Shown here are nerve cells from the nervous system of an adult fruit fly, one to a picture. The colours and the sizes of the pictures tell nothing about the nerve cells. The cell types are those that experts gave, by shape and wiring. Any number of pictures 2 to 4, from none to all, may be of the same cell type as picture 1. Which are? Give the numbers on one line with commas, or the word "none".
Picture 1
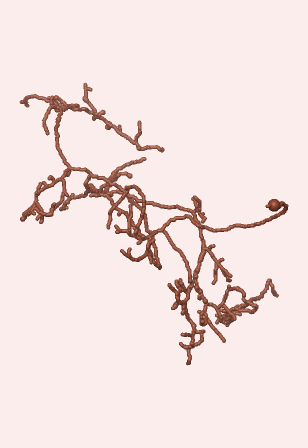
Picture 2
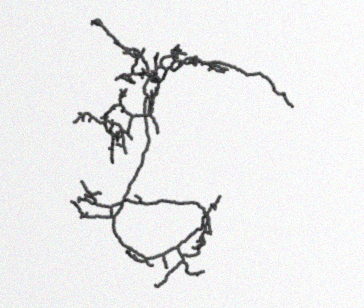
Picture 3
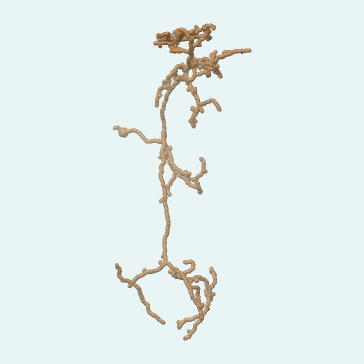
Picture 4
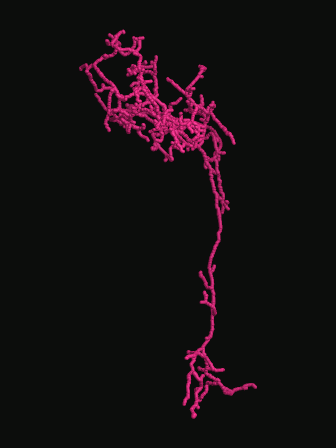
2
